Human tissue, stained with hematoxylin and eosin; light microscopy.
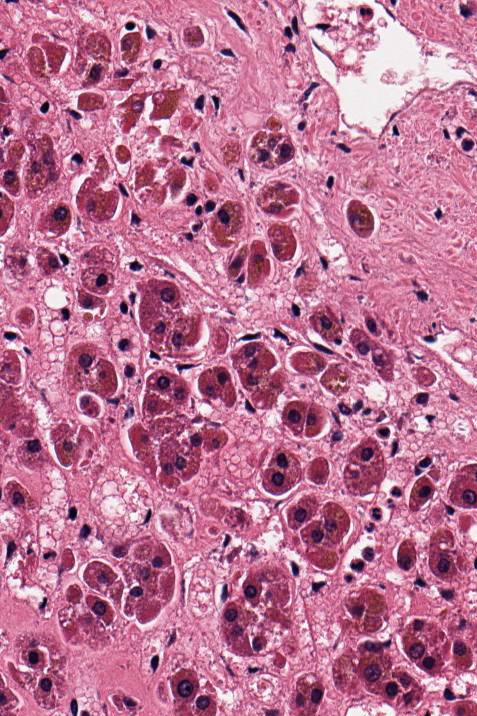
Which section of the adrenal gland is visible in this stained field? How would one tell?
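Zona reticularis, that's the part in view. The cells are large, with abundant granular eosinophilic cytoplasm that holds golden-brown pigment.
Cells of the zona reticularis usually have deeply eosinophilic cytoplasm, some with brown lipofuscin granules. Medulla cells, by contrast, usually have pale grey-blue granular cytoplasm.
These are pink, not grey-blue. Then the upper right: pink fibrous stroma with scattered small dark elongated nuclei, and at the top right edge an irregular white empty space.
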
